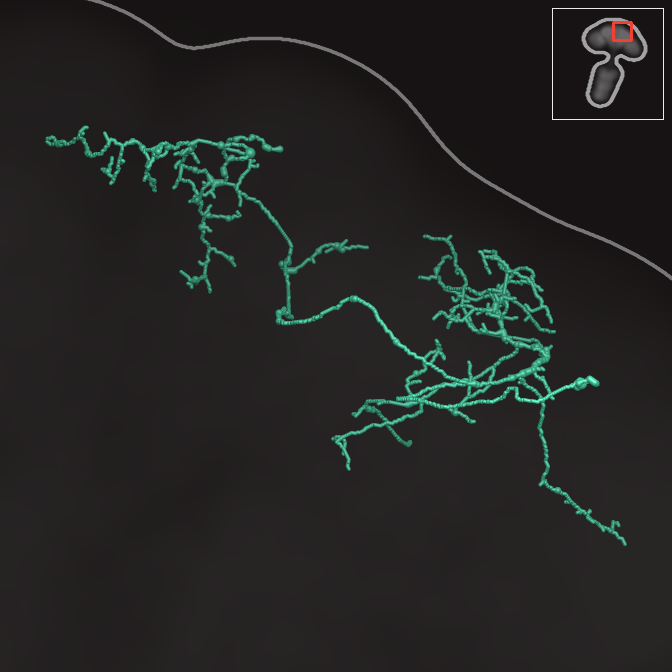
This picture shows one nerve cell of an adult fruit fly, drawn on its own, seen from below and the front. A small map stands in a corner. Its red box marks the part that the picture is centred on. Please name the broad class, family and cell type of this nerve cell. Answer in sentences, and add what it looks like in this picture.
Its broad class is central-brain intrinsic neuron. The family is hemilineage CREl1. The cell type is SMP171. It is in the brain and does not reach the nerve cord. The picture shows dozens of branch ends.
